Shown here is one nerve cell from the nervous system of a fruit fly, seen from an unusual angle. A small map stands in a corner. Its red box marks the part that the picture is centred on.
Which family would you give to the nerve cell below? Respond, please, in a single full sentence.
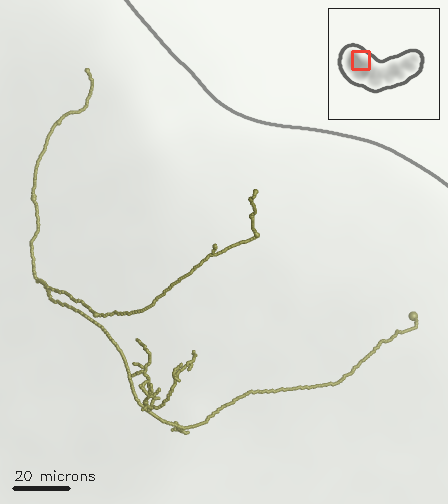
The nerve cell is sorted into family class CX.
